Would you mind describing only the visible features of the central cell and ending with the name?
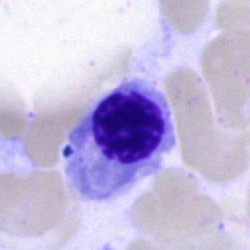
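The nucleus is placed off-centre, toward the upper right of the cell. Its chromatin is dark purple and coarsely clumped, with small paler patches lying between the clumps. Most of the cytoplasm lies to the lower left of the nucleus, and a single small dark dot sits at its left edge. This cell is an erythroblast.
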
